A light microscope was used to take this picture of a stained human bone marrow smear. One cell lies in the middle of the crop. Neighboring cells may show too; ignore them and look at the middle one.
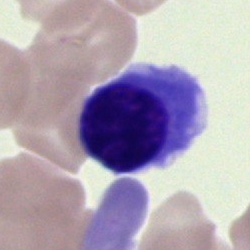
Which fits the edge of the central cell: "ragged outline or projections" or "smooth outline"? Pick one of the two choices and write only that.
Ragged outline or projections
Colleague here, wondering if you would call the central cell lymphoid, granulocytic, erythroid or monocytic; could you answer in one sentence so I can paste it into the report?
In terms of lineage, the cell in the middle is erythroid.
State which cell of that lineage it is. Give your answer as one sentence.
The crop centres on a single cell, and that cell is an erythroblast.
